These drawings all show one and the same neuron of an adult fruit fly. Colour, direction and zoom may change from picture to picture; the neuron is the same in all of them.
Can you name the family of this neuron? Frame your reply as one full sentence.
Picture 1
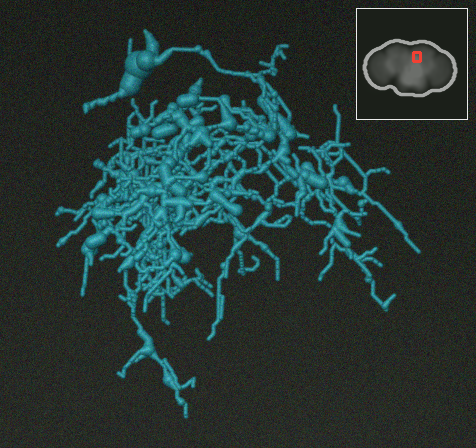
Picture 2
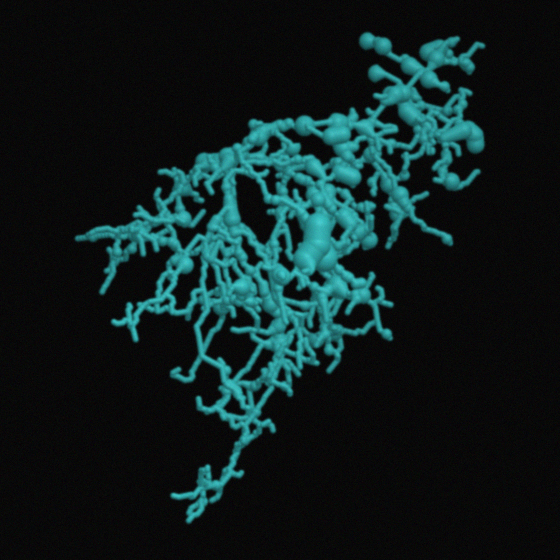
For family, the neuron is given as hemilineage 19A.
